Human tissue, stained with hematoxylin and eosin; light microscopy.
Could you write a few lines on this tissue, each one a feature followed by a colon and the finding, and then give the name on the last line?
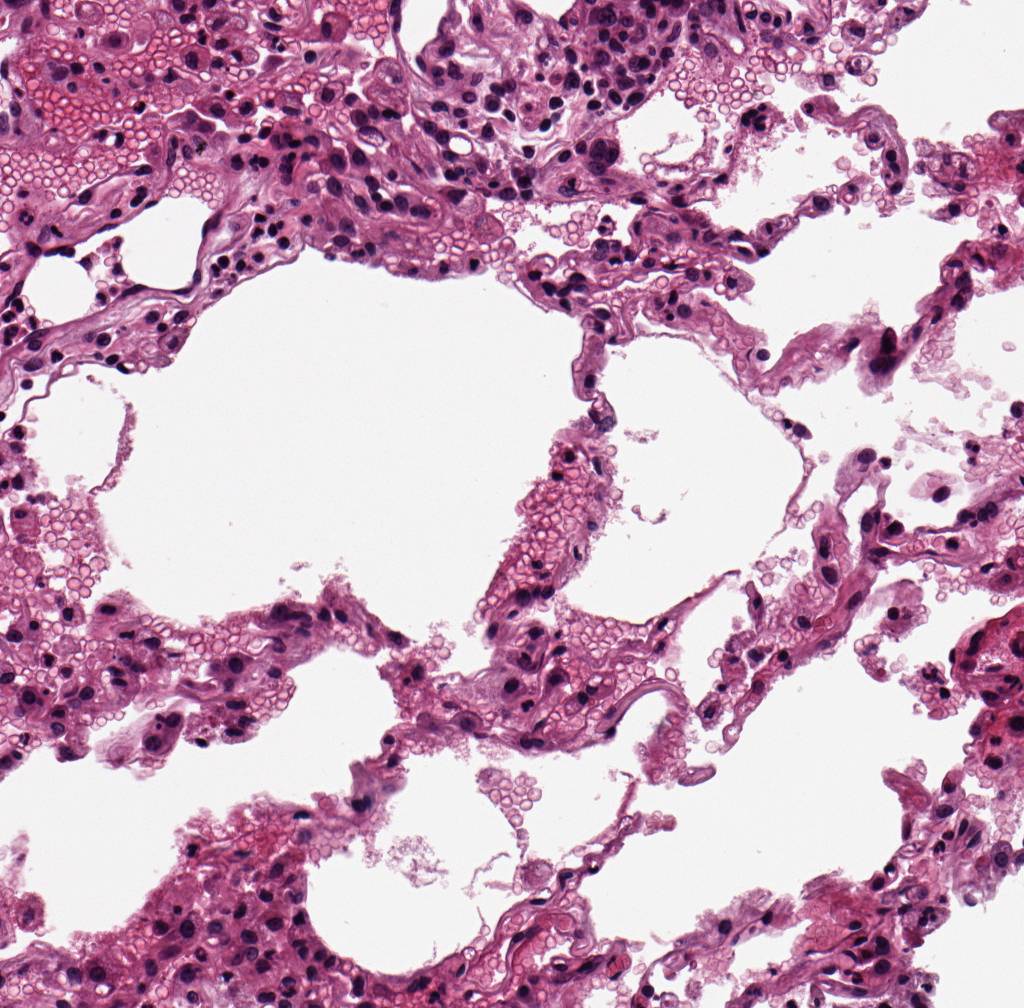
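Spaces: large, irregular, empty, the largest in the centre
Walls: thin, branching, outlining those spaces
Lining, as far as I see: flattened cells, elongated dark nuclei
Red blood cells: abundant, packed in the thicker walls, especially upper left
Absent: glands, cartilage, fat cells
Name, then: lung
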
